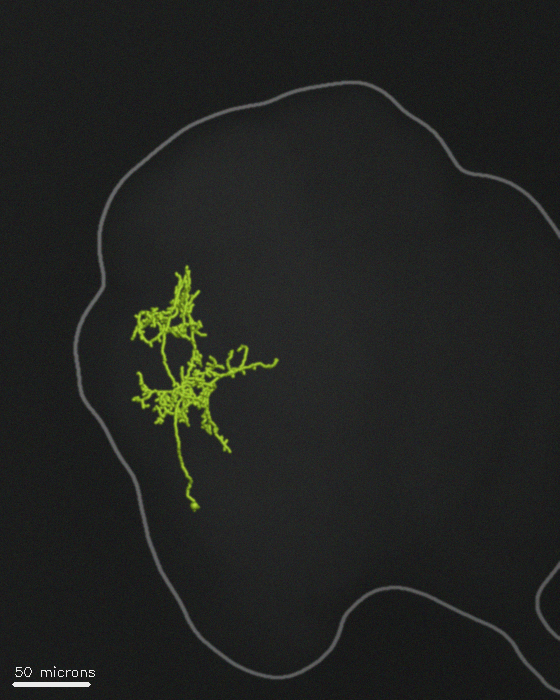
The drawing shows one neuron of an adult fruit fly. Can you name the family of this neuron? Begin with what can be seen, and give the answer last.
From top to bottom in the picture it spans about 160 microns. As drawn here it is taller than it is wide. This is a central-brain intrinsic neuron. The family is hemilineage VLPl&p2_lateral.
